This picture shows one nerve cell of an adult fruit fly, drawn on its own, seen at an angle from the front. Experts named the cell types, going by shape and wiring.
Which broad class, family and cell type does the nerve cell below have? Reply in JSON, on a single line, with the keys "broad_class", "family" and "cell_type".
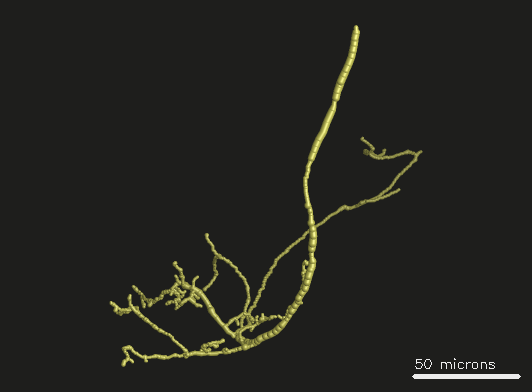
{"broad_class": "sensory neuron entering the nerve cord", "family": "class mechanosensory tactile", "cell_type": "SNta10"}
